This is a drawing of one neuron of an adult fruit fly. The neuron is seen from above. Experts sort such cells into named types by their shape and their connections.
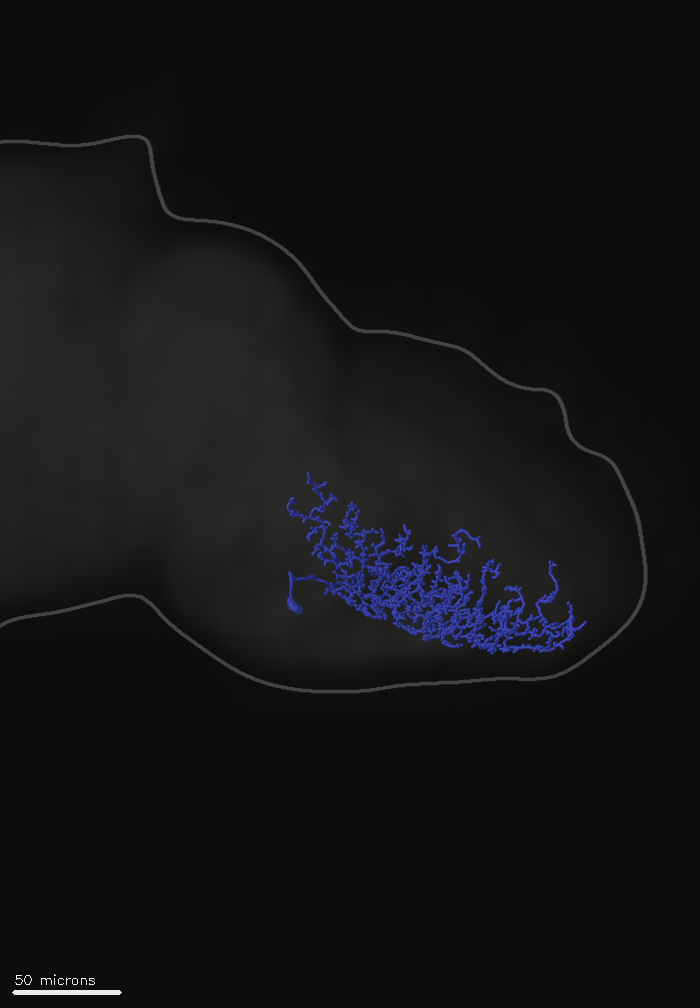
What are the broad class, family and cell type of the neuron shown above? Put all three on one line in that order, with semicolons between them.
optic-lobe intrinsic neuron; Dm; Dm20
